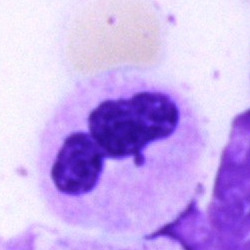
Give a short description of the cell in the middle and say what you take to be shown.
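Nucleus: divided into lobes joined by narrow constrictions, with a small dark knob hanging from the lower edge of the upper lobe. Chromatin: dense, dark purple. Cytoplasm: fine, faint pinkish-lilac granules. Cell: segmented neutrophil.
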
